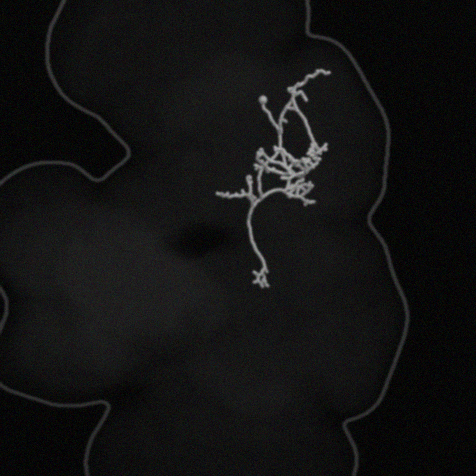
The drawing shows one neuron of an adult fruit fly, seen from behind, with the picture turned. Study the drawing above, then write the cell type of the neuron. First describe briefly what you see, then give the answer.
Its cell body lies at the top of the picture. As drawn here it is taller than it is wide. This is a central-brain intrinsic neuron. It is of cell type CL005.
